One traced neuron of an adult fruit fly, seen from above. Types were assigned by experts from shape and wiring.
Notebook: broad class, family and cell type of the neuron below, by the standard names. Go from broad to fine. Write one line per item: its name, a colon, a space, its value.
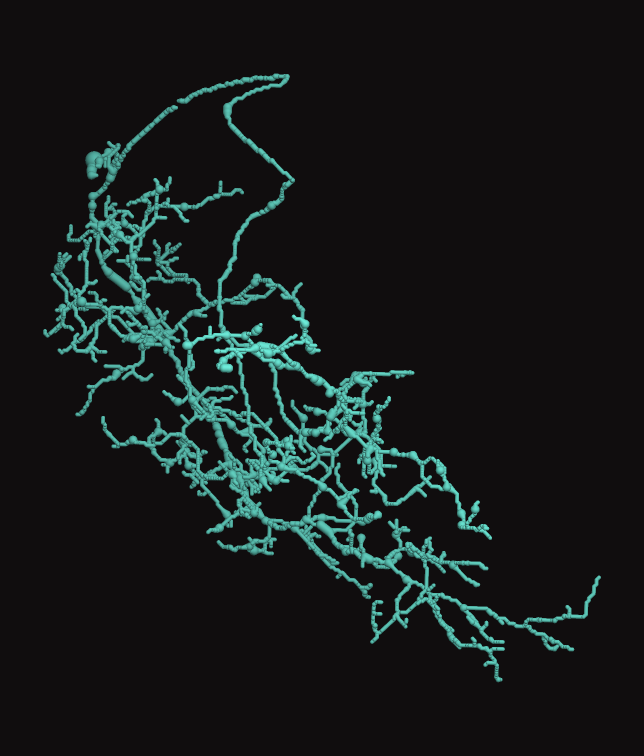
broad class: central-brain intrinsic neuron
family: hemilineage VLPa1_lateral
cell type: AVLP284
